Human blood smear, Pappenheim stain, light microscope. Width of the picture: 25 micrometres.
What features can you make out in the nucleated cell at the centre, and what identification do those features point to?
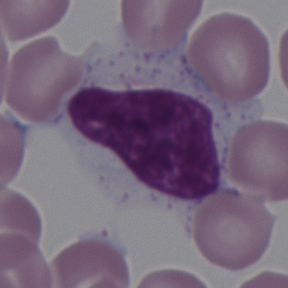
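Start with the nucleus: its chromatin is dark purple and condensed, and it measures about 15 by 8 micrometres. Around it, the cytoplasm is abundant and forms a wide zone. That zone is pale greyish blue. Look closely and you will see fine purple granules scattered sparsely through it. This is a large granular lymphocyte.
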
